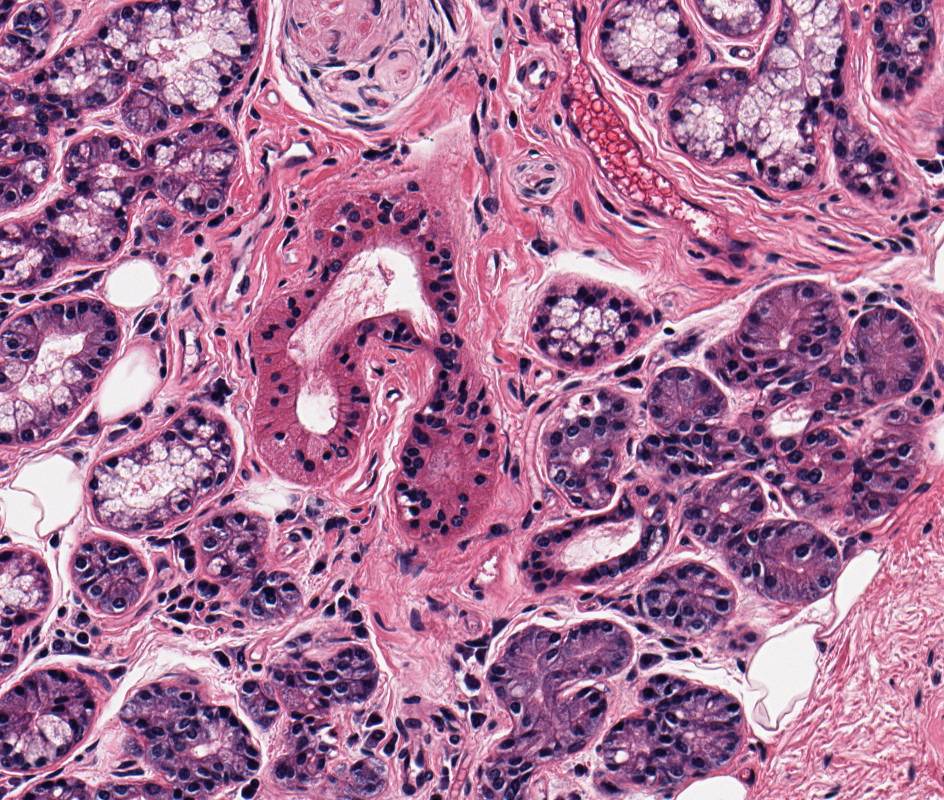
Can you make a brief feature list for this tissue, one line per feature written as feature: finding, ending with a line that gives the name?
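Acini: pale foamy and darker purple granular types, side by side
Mucous acini: pale, bubbly cytoplasm; mainly left side and top right
Mucous nuclei: flattened, dark, pressed against cell base
Duct: central, folded; single layer of columnar cells, pink cytoplasm
Name: minor salivary gland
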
